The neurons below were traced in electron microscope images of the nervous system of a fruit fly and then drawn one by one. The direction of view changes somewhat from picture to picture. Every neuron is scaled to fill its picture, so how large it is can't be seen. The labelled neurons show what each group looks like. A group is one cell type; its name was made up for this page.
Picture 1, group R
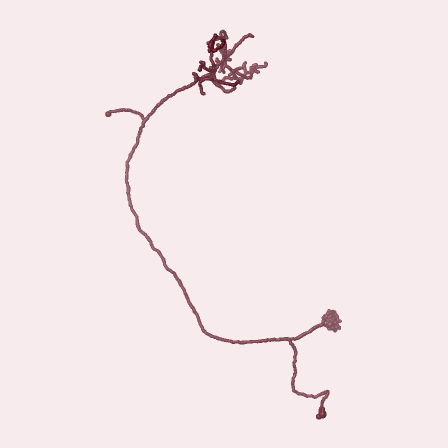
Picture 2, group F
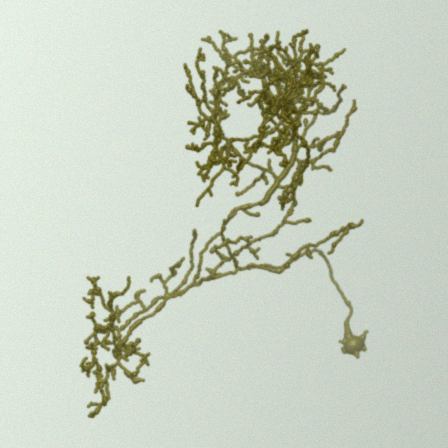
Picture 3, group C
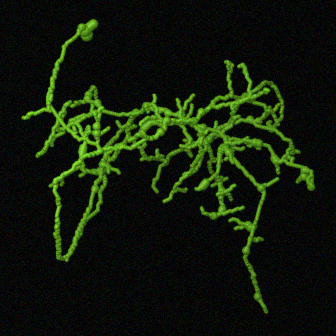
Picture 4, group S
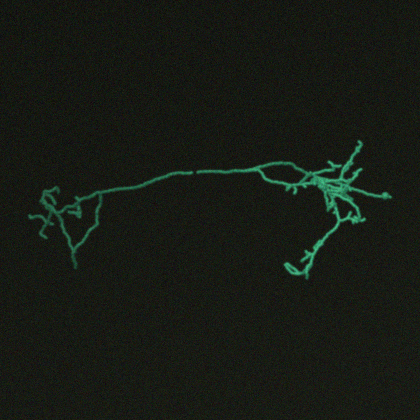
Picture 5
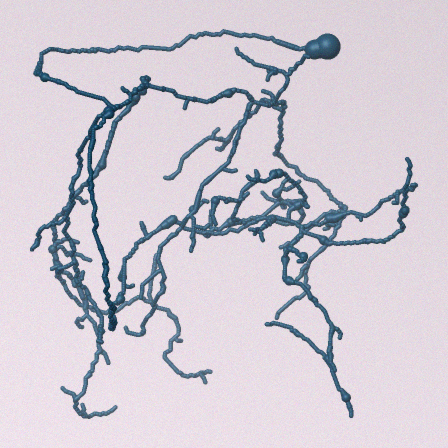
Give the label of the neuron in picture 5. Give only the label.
group C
